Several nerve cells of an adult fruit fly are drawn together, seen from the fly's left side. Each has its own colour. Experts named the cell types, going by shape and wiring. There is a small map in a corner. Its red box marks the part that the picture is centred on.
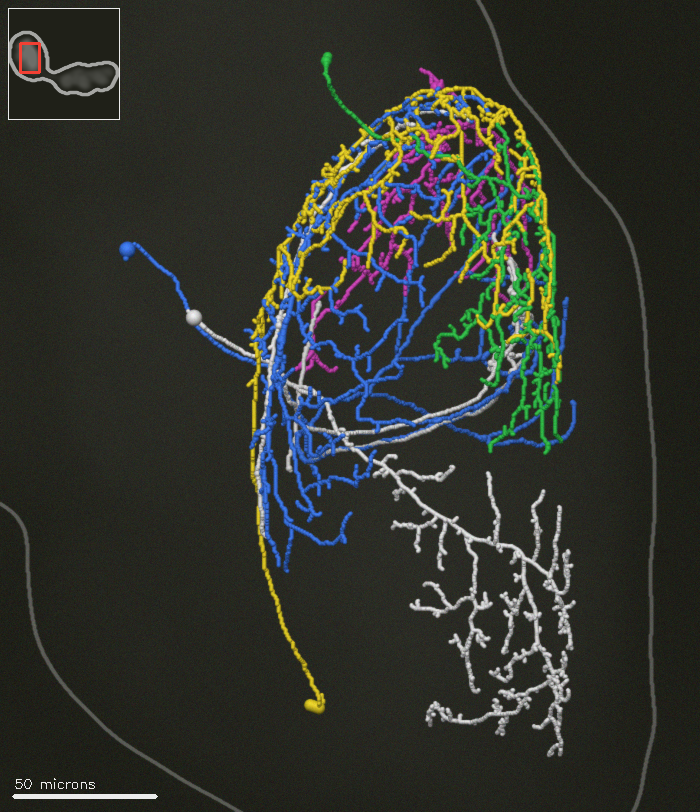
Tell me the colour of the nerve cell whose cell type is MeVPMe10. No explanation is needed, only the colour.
blue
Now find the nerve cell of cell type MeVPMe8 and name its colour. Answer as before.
white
